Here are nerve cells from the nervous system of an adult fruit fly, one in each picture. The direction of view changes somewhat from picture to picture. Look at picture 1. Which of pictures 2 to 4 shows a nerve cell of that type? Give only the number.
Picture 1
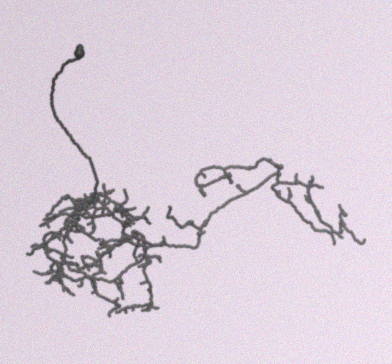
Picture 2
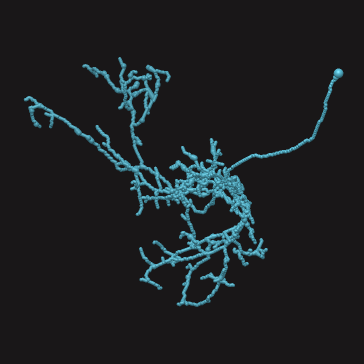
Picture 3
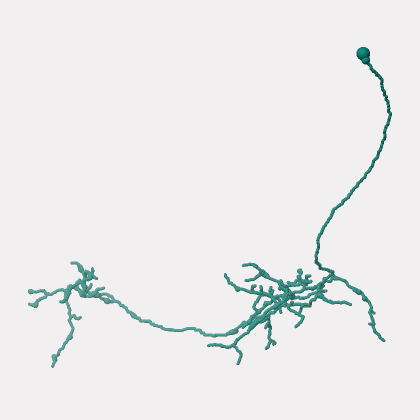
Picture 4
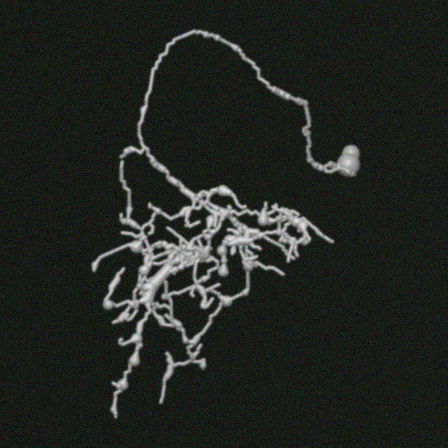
2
